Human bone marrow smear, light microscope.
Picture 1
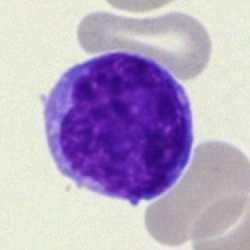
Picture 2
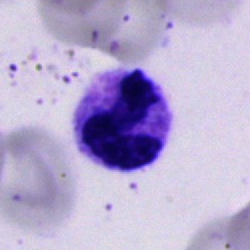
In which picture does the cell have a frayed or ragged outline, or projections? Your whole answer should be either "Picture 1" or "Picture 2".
Picture 1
